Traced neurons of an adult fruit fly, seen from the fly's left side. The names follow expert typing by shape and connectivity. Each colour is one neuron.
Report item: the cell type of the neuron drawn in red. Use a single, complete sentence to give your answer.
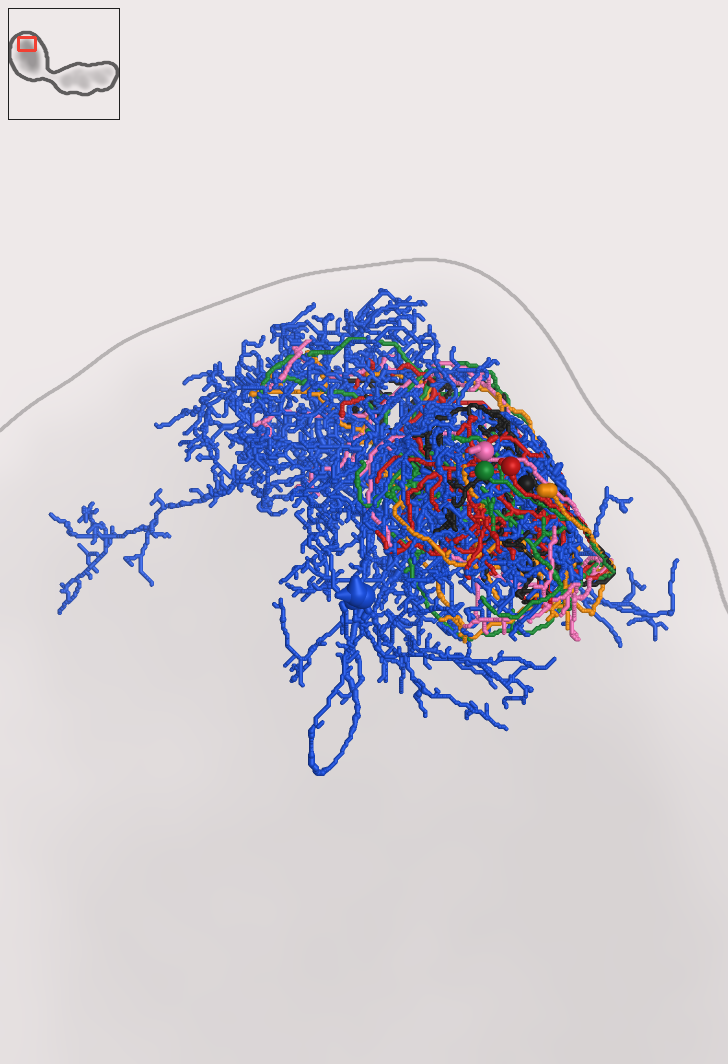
The neuron is of cell type LHPV5h2_b.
